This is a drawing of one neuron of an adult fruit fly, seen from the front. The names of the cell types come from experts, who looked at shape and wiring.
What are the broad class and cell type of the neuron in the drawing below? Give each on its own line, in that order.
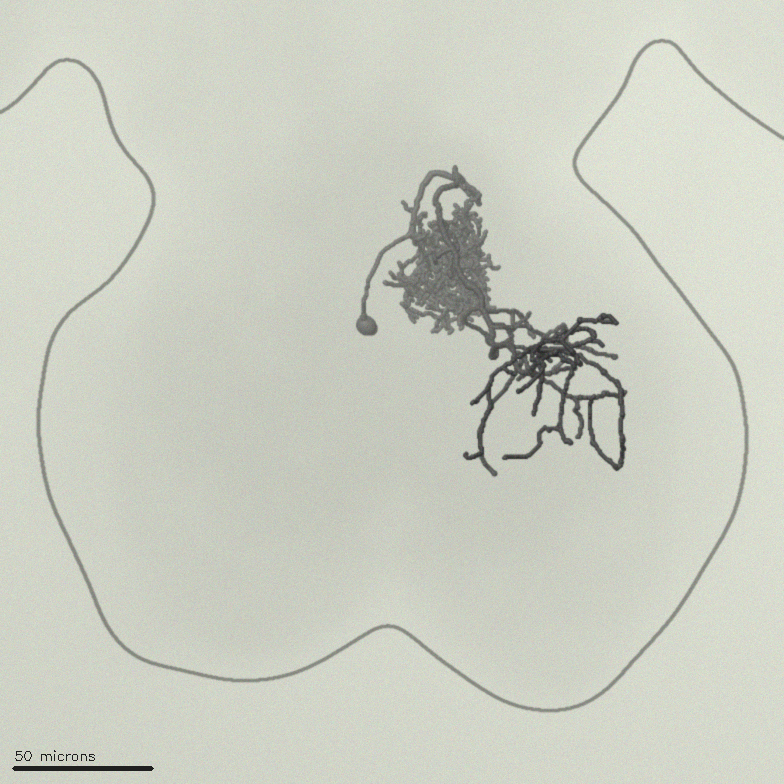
nerve-cord intrinsic neuron
INXXX126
